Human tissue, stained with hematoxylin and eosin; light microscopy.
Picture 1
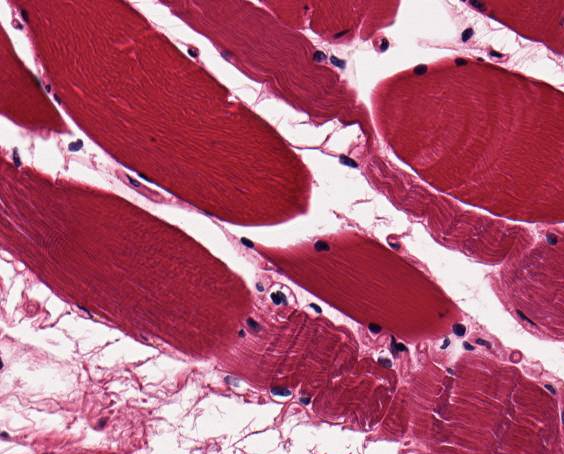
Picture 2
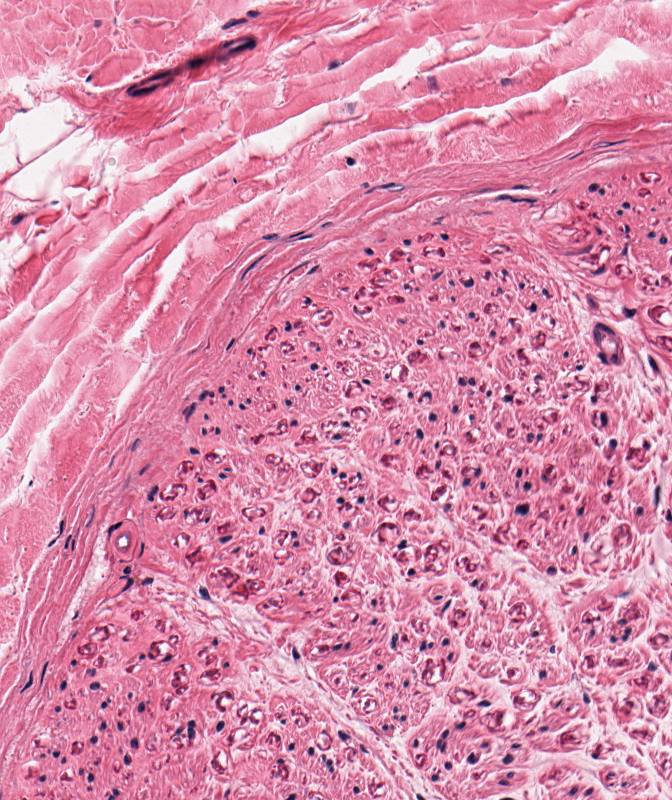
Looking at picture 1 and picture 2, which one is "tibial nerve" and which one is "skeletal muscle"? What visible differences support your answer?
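First: picture 1 is skeletal muscle, picture 2 is tibial nerve. Orientation: muscle fibres run as long oblique profiles from upper left to lower right; the nerve is a large rounded bundle of fibres cut in cross-section, filling the centre and right. Nuclei: small, dark, oval and at fibre edges in the muscle; small, dark, oval and scattered between fibres across the nerve fascicle. Fibre detail: each cross-cut nerve fibre shows a small pink core within a pale, clear ring.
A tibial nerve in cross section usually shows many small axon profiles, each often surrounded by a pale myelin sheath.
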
